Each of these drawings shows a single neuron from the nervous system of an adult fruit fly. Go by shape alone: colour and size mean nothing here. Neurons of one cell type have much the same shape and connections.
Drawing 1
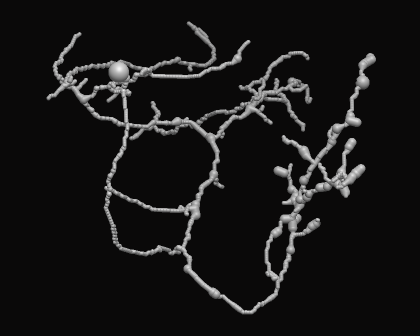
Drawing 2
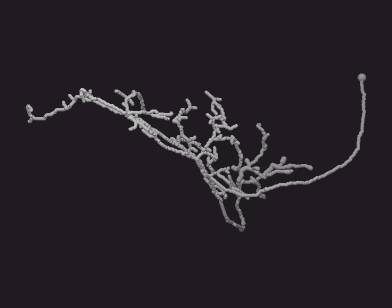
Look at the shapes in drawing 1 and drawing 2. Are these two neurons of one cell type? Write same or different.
different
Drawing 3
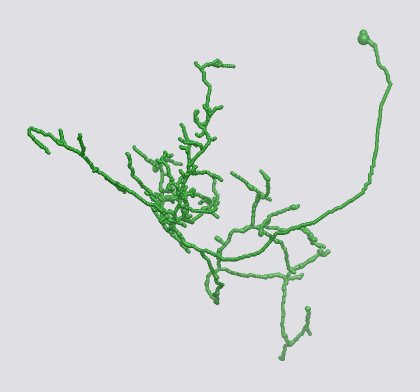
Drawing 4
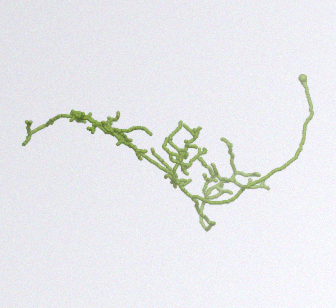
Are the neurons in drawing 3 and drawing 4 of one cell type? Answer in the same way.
same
